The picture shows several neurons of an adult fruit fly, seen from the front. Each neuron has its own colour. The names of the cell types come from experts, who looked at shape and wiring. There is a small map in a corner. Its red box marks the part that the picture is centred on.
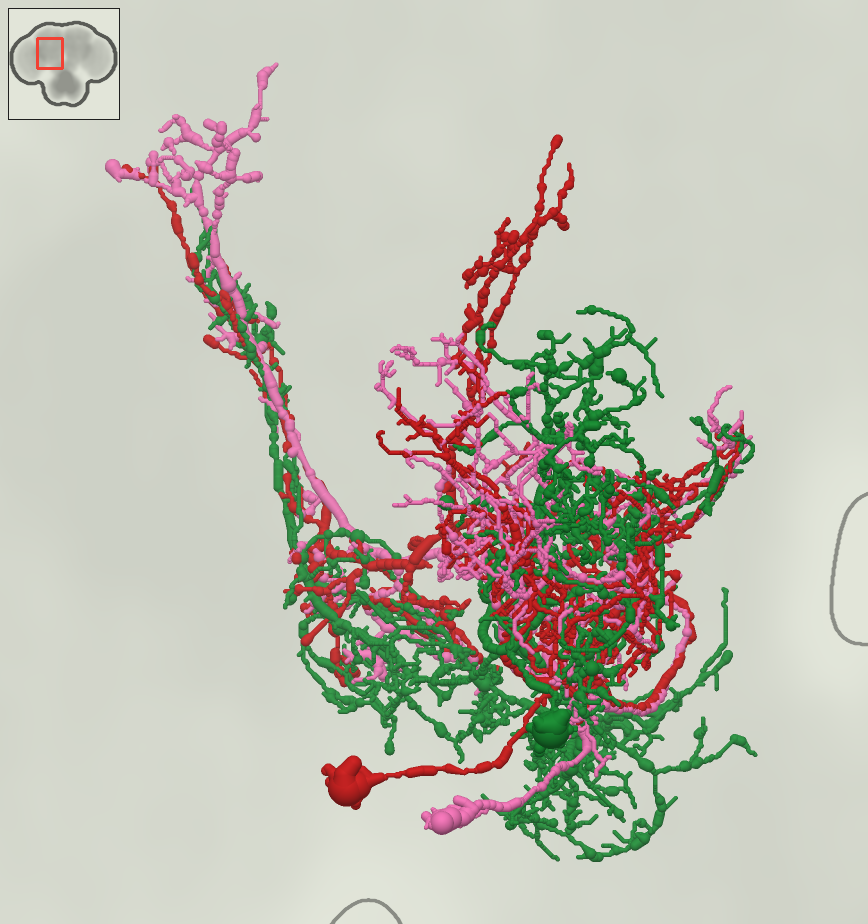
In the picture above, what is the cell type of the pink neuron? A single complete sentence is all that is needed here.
As a matter of cell type, the neuron is M_lv2PN9t49_b.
